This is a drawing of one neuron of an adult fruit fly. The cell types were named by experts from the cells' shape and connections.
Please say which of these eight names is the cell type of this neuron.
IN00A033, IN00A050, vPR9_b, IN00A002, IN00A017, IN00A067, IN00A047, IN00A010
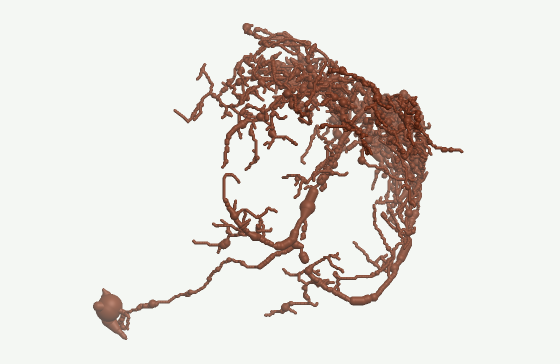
IN00A017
